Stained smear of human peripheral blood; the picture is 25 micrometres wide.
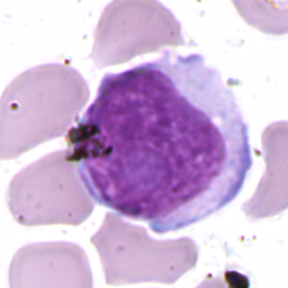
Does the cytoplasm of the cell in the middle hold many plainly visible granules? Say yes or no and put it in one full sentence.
No, the cytoplasm does not hold many granules; none are visible in it.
